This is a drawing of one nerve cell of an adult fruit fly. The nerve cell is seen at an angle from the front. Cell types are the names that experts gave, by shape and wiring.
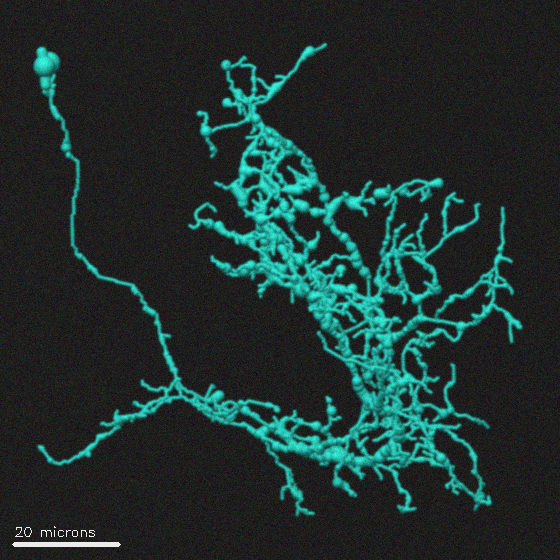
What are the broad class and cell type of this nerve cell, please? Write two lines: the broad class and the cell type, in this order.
central-brain intrinsic neuron
SLP437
